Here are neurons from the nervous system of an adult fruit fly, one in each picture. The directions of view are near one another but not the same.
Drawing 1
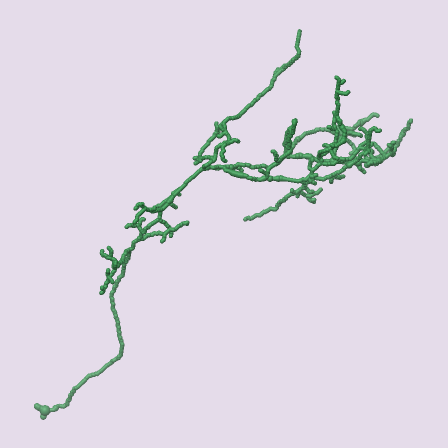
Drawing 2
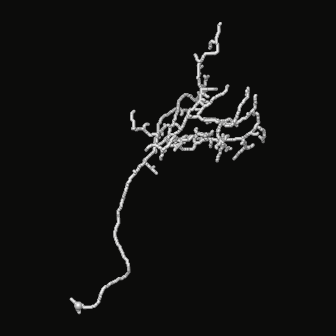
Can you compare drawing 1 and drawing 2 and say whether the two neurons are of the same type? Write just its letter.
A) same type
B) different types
A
